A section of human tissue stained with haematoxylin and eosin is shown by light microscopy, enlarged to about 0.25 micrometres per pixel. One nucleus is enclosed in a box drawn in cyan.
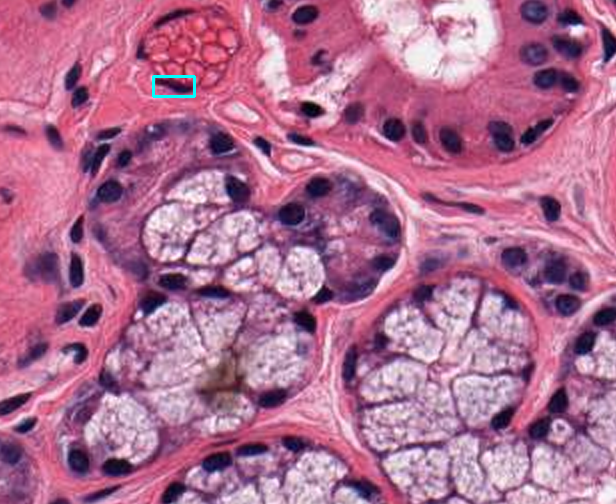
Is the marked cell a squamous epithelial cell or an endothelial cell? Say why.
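The marked cell is an endothelial cell. The nucleus is thin, elongated and gently curved, following the rounded edge of the vessel lumen. The nucleus stains dark and evenly, with no visible internal detail. Almost no cytoplasm can be made out; the cell appears as a thin line, and beyond it lies the pink fibrous tissue around the vessel.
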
